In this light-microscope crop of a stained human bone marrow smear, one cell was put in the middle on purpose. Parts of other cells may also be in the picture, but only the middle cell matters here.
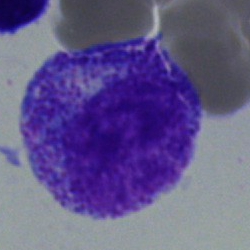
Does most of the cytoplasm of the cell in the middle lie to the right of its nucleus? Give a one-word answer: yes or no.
No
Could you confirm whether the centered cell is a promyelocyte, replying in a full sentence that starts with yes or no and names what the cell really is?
Yes, within this crop, the central cell is a promyelocyte.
